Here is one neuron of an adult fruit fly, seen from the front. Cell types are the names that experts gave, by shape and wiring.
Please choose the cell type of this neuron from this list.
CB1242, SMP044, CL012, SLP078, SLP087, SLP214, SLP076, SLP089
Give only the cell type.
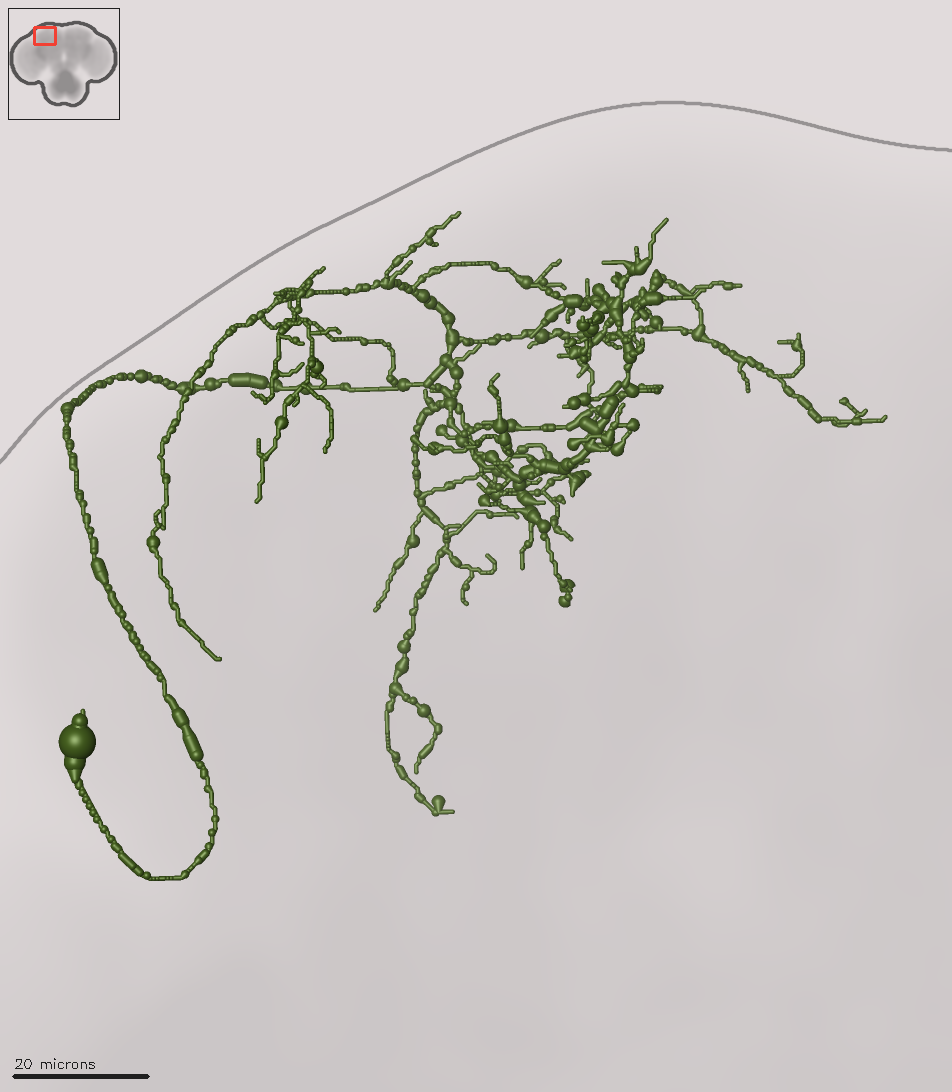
SLP078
